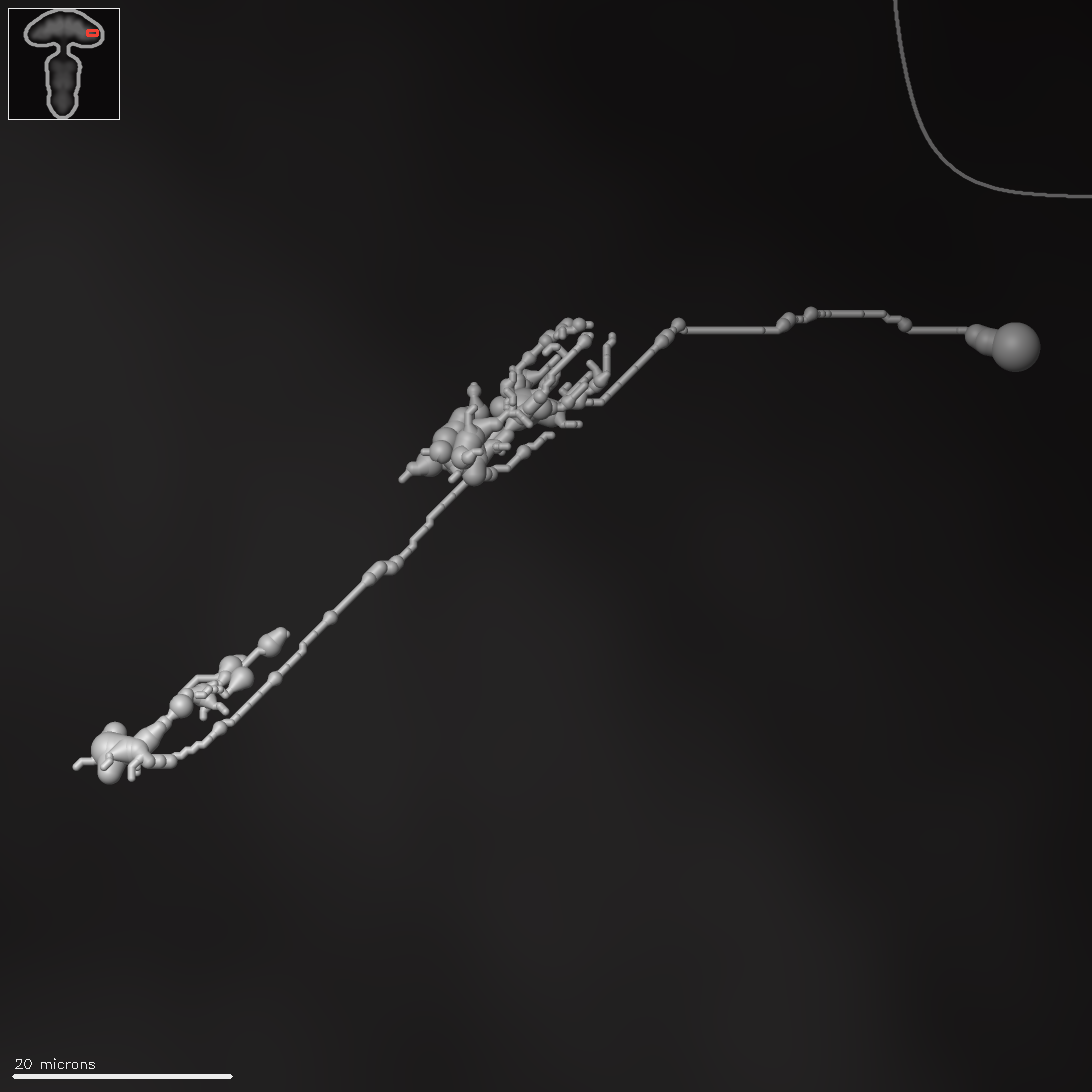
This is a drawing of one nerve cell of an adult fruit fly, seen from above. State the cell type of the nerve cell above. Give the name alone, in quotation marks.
"Mi9"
